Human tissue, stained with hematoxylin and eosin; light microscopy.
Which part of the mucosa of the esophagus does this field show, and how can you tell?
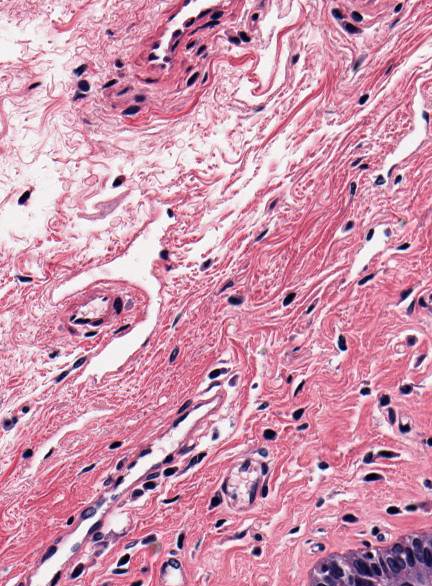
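You are looking at loose connective tissue. See how the collagen at upper left is looser, paler and wavier than the denser collagen toward lower right, with dark, elongated, spindle-shaped fibroblast nuclei lying along the bundles.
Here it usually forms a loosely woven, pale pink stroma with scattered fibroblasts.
Purple epithelium with crowded nuclei shows only in the bottom right corner.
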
